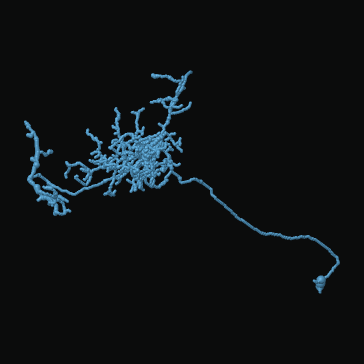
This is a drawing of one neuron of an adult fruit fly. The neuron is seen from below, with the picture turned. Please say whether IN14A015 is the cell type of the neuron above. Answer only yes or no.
yes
